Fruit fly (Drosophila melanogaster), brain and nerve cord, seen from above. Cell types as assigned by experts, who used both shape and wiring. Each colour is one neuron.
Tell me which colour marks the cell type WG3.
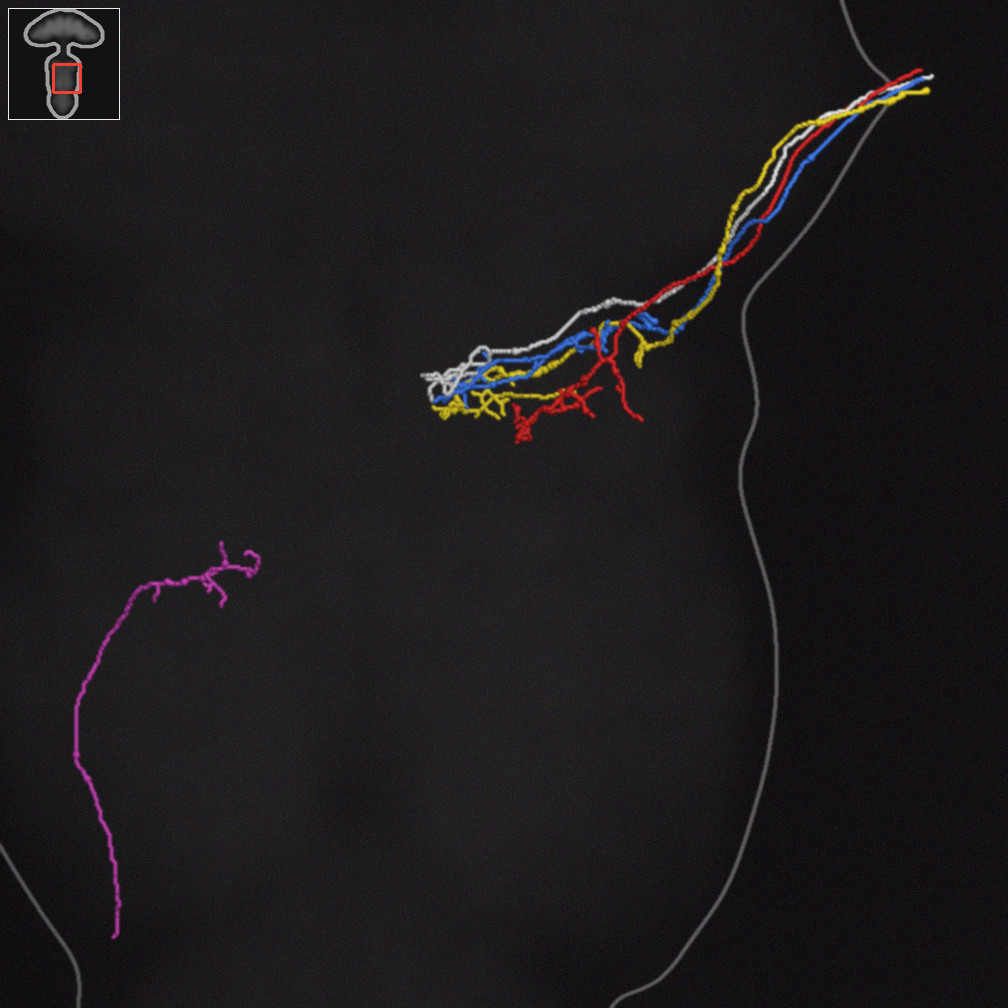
blue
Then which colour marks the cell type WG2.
yellow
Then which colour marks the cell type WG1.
white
